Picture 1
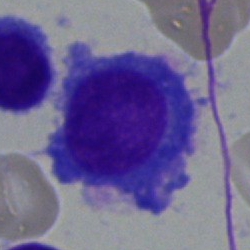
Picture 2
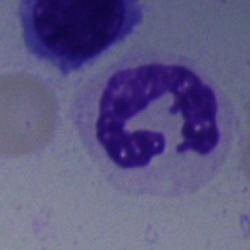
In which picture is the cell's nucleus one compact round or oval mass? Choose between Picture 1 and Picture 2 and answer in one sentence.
What Picture 1 shows is a cell with a compact round or oval nucleus.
